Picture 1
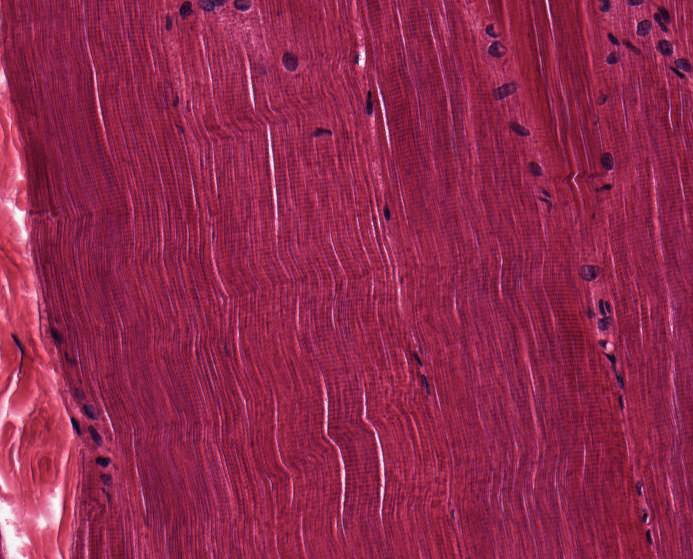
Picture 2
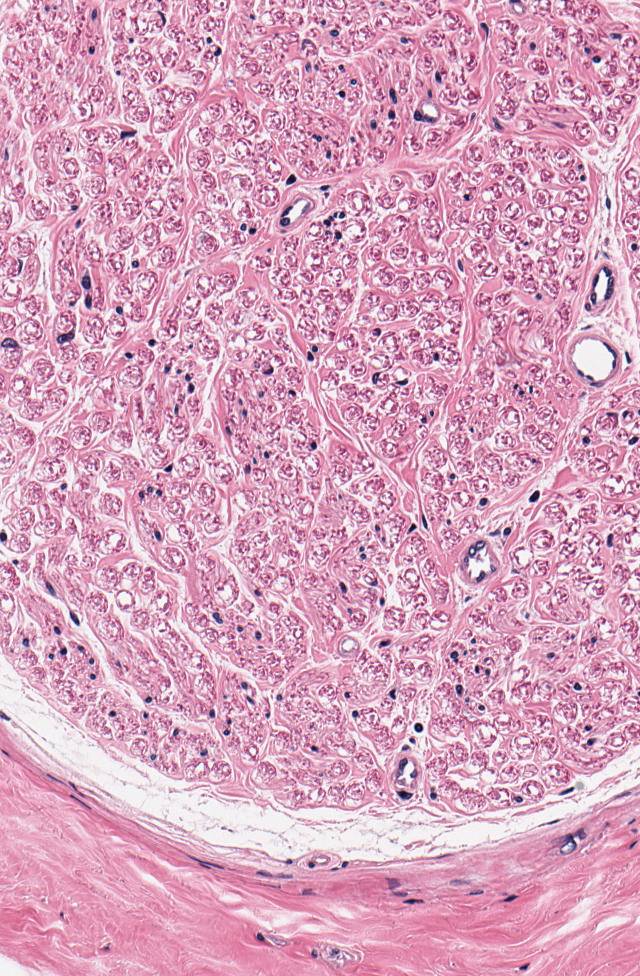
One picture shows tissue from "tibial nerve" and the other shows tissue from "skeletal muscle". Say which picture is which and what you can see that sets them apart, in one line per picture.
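Picture 1 shows tissue from the skeletal muscle. The field is filled by long, parallel striated muscle fibres running from top to bottom.
Picture 2 shows tissue from the tibial nerve. The bundle is made of closely packed nerve fibres cut in cross-section, which appear as small round profiles.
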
